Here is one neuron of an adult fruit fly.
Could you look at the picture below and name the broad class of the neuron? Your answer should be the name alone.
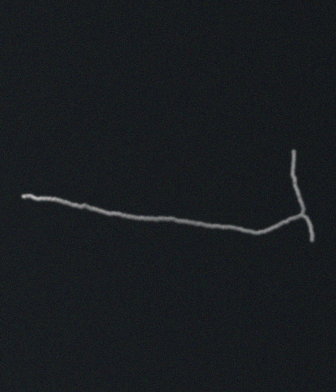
optic-lobe intrinsic neuron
